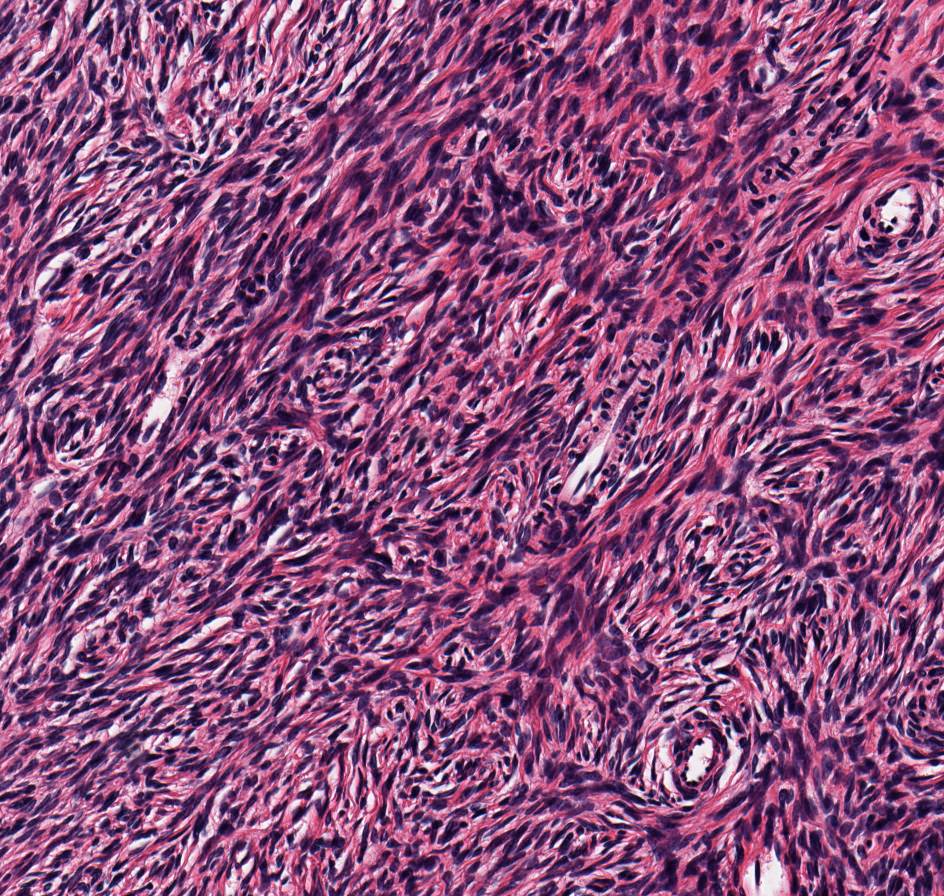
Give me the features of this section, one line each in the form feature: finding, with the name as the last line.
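Cellularity: densely packed spindle cells filling the whole field.
Pattern: short, intersecting fascicles.
Whorls: spindle cells wrapped concentrically around small vessels, upper right and lower right.
Nuclei: elongated to oval, dark, crowded.
Cytoplasm: scant and pink, cell borders indistinct.
Tissue: ovary.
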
